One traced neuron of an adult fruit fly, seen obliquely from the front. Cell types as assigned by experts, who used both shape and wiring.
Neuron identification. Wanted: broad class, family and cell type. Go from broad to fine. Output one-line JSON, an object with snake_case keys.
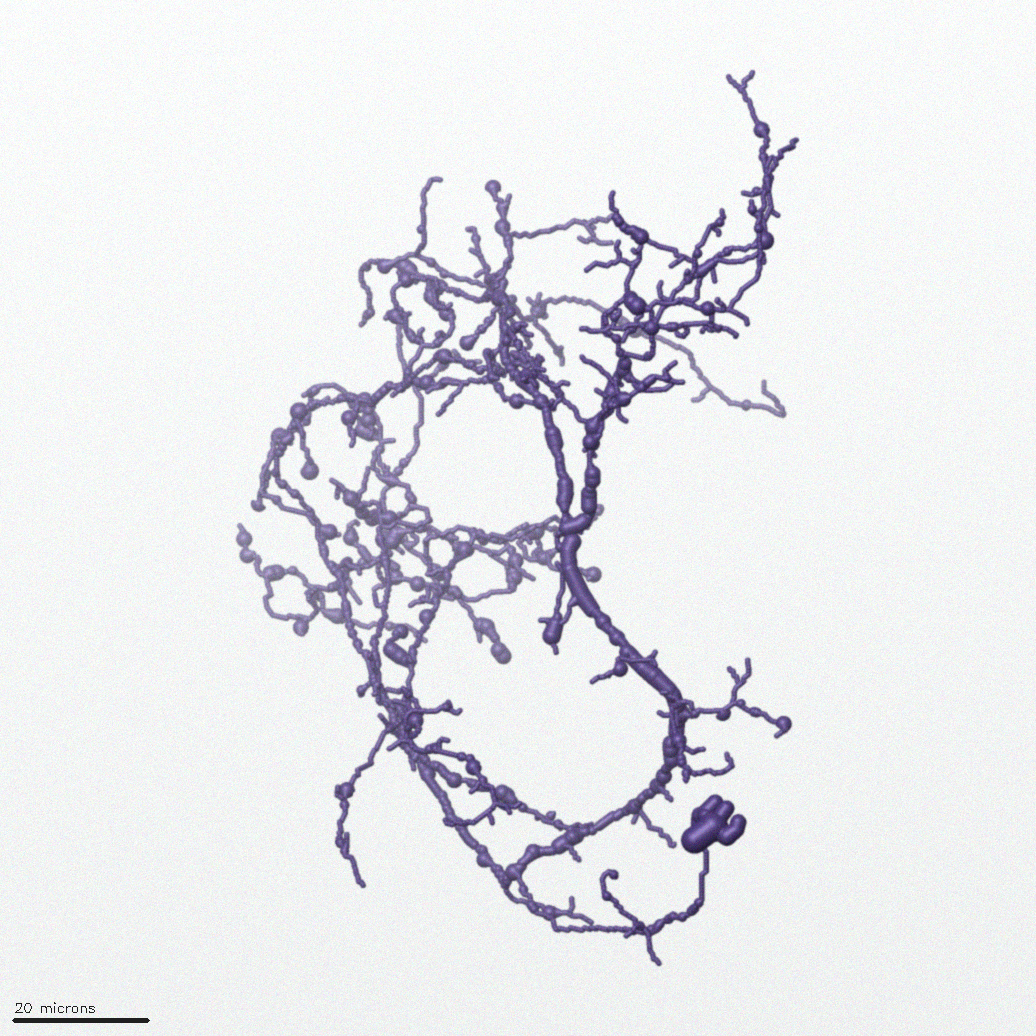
{"broad_class": "central-brain intrinsic neuron", "family": "hemilineage VLPl2_medial", "cell_type": "CB3977"}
